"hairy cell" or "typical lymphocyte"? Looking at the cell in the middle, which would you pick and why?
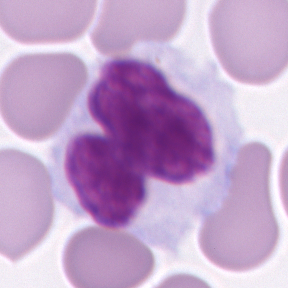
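This cell is a hairy cell. Its nucleus is pinched in across the middle into two lobes, the upper right lobe larger than the lower left. The chromatin is dark purple, with a mottled, streaky texture rather than solid blocks. The cytoplasm is a pale greyish blue.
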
